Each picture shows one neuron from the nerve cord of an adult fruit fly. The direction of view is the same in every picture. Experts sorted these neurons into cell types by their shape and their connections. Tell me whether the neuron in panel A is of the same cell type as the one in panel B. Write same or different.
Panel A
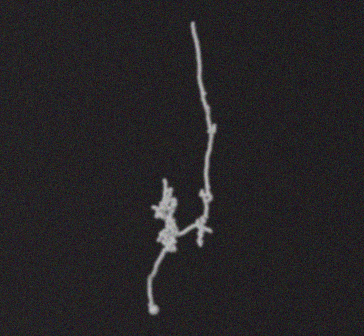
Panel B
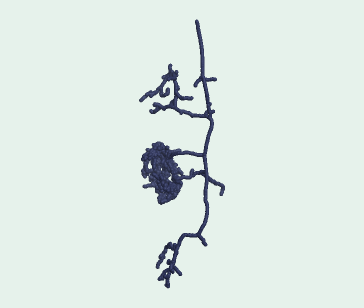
different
